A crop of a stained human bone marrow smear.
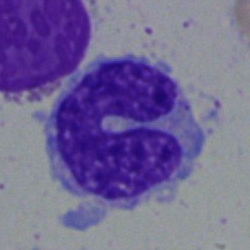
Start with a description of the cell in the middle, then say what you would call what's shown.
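Start with the nucleus: it is deeply notched, and the notch opens towards the right. Its chromatin is dark purple and clumped, with small pale spaces between the clumps. The cytoplasm is pale grey-blue and widest on the right side of the cell. At the bottom, a pale blue bleb of cytoplasm protrudes. This is a monocyte.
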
